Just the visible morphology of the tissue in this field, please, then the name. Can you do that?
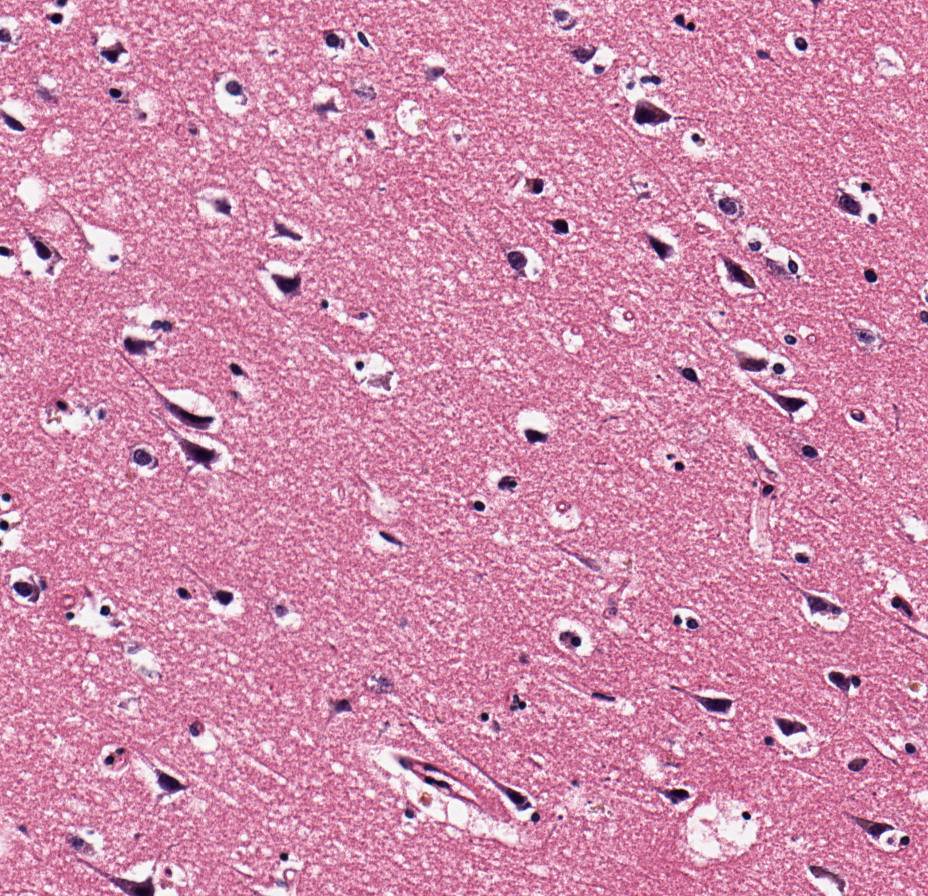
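Finely granular pink neuropil fills the field; cells lie singly, without epithelium or glands. Many larger cells are neurons, triangular bodies tapering into one long process. Small round dark nuclei, with little or no visible cytoplasm, lie between the neurons. An oblique thin-walled small vessel with elongated wall nuclei lies near the bottom centre. This is cerebral cortex.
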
